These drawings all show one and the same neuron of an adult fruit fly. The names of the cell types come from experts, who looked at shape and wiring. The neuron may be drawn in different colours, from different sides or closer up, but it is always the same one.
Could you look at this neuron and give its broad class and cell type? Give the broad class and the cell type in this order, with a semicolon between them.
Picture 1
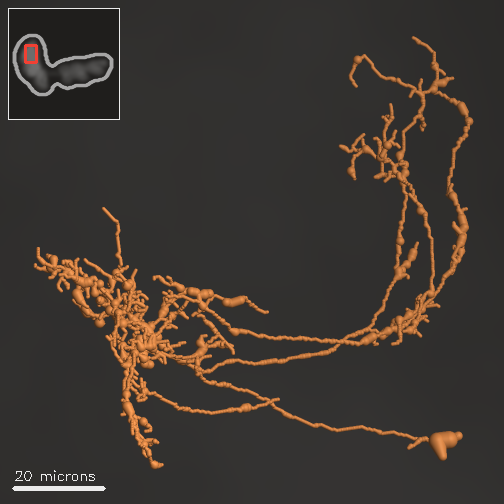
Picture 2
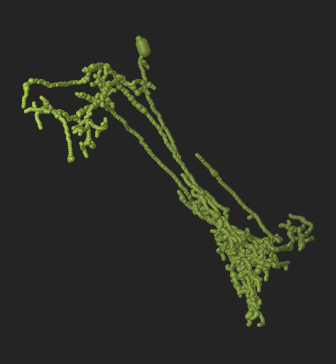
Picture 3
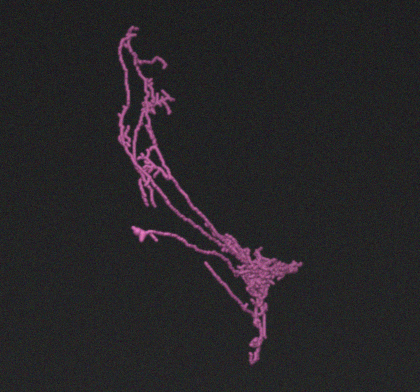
visual projection neuron; aMe1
